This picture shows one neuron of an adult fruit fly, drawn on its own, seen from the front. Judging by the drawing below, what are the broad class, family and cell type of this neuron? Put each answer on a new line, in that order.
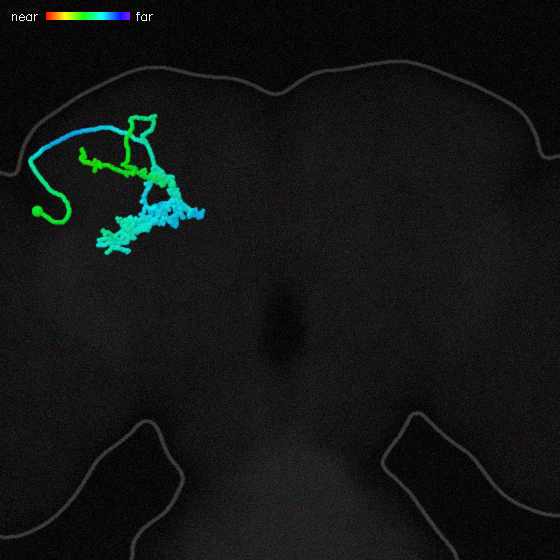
central-brain intrinsic neuron
hemilineage SLPav2
CL015_a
